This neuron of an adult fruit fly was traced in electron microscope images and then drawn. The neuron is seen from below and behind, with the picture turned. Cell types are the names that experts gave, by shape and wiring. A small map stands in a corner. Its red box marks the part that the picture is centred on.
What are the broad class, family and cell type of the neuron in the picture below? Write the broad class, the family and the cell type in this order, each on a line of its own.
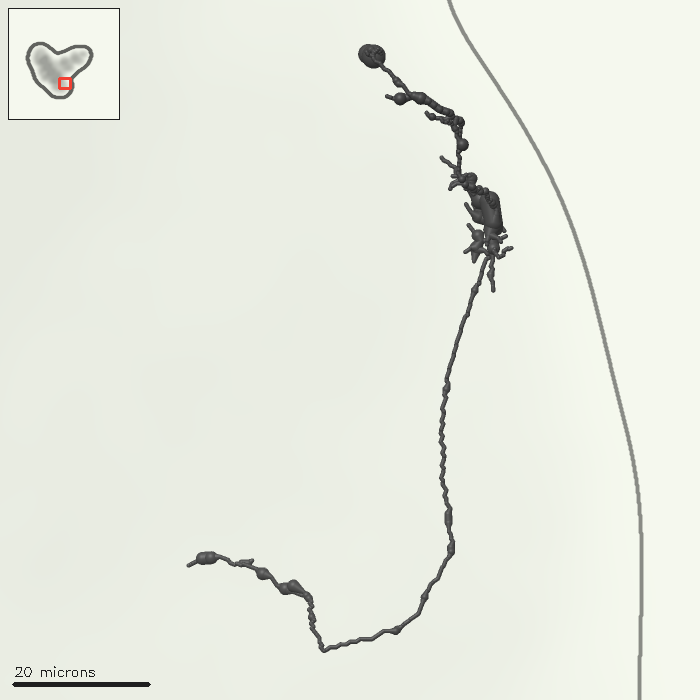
optic-lobe intrinsic neuron
C
C3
